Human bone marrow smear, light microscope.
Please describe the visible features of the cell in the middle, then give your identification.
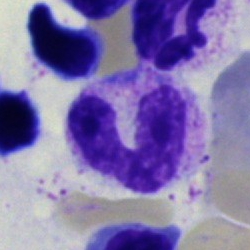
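Within a roughly round, smooth outline lies a horseshoe-shaped nucleus whose notch opens toward the top of the picture. The chromatin is dark purple and coarsely clumped, and no nucleoli are visible in the nucleus. This is a band neutrophil.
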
